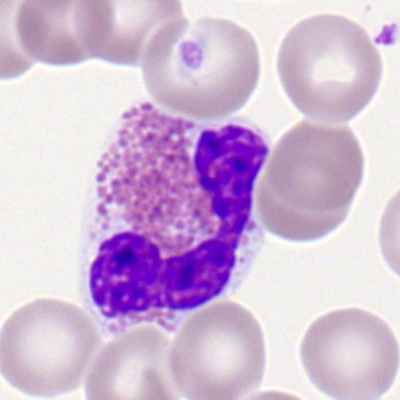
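Eosinophil, in the middle of the field. Its nucleus seems divided into lobes linked in a curved chain along the right and lower parts of the cell, and I find no nucleoli. The granules look fairly uniform in size. The outline, I'd say, is an irregular oval, taller than it is wide.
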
